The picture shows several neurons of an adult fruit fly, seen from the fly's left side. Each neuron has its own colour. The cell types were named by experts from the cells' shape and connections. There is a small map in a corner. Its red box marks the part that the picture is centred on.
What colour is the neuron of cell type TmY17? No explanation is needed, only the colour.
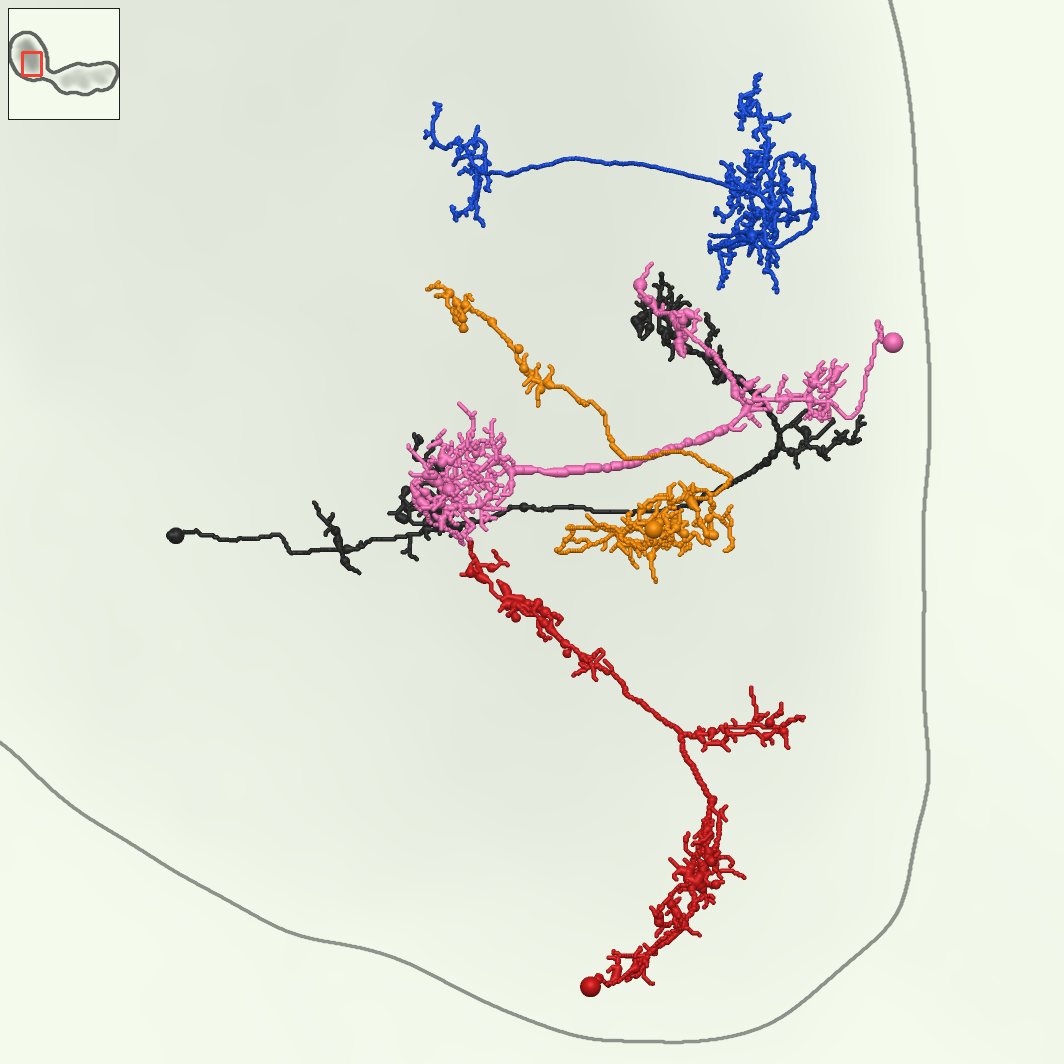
black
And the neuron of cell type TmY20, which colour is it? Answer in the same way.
blue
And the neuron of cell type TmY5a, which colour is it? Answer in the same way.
red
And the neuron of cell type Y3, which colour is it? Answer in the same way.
pink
